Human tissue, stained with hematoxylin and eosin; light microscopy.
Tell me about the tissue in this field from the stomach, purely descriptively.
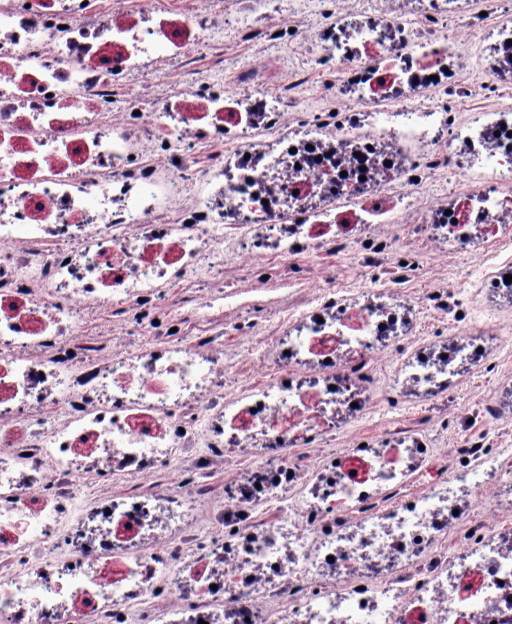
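Look first at how the field is divided: rounded to oval nests of cells, separated by strands of fibrous stroma. Notice that those strands run obliquely, roughly parallel to one another. Inside the nests, all through the field, you'll find scattered large rounded cells with dense deep pink cytoplasm. The nests also hold plenty of small, dark, fragmented nuclear particles. See how thickly they gather in the nest at upper centre.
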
